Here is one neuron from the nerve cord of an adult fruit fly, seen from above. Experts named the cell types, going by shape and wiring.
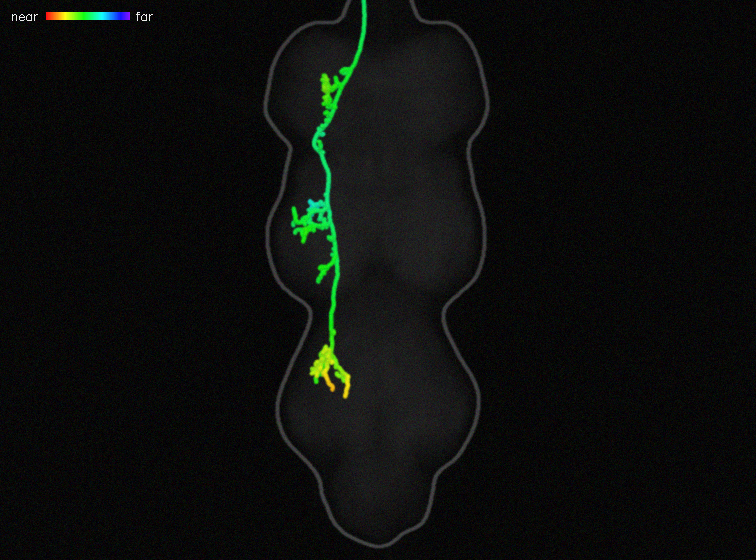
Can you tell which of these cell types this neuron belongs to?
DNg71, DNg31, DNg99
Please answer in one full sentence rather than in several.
The neuron is typed under the name DNg31.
